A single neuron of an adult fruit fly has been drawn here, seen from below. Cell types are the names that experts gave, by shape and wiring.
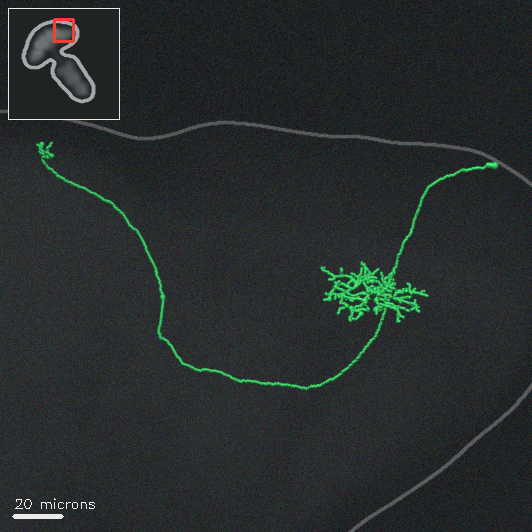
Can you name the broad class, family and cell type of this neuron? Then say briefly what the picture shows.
It is a visual projection neuron. Its family is MeTu. Its cell type is MeTu1. It is in the brain and does not reach the nerve cord. From left to right in the picture it spans about 190 microns.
